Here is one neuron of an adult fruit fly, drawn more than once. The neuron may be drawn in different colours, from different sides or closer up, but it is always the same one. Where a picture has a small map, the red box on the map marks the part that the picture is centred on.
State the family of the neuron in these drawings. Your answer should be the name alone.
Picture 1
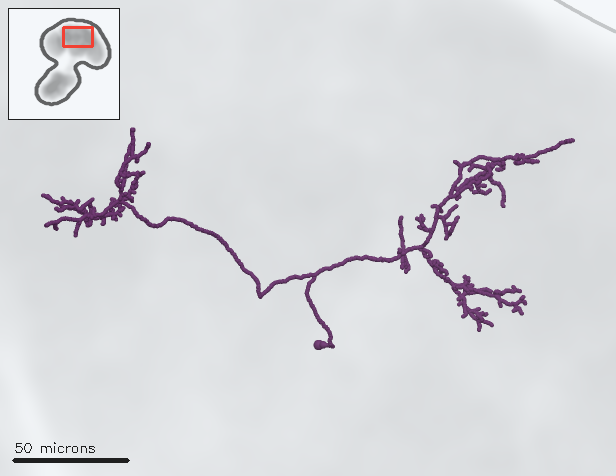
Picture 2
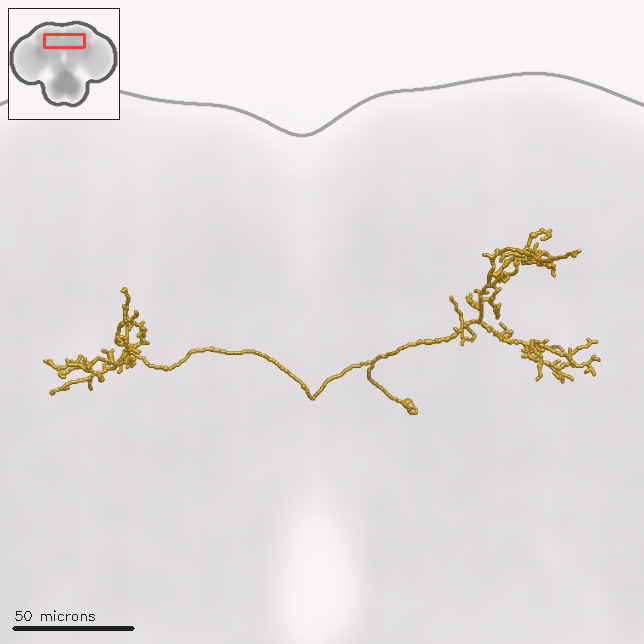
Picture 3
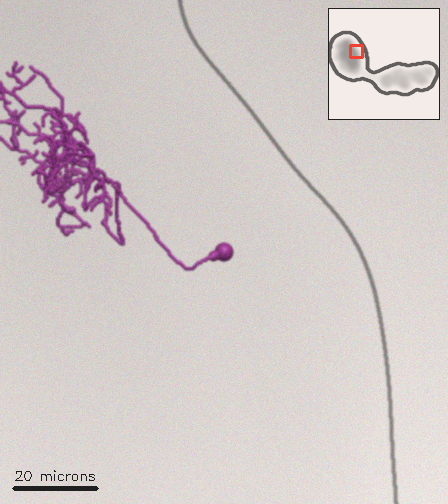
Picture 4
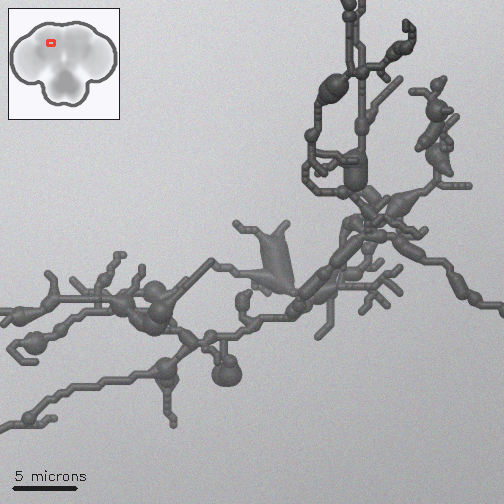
hemilineage DM6_posterior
